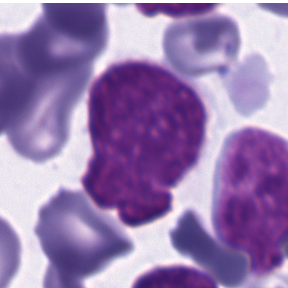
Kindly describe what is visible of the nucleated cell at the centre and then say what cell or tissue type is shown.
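First, the nucleus fills almost the whole cell and stains reddish-purple. Second, the cytoplasm is scant, amounting at most to a thin rim at the edge of the nucleus. Third, the chromatin is finely stippled and fairly even, with no coarse clumps. Conclusion: the cell is a myeloblast.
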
